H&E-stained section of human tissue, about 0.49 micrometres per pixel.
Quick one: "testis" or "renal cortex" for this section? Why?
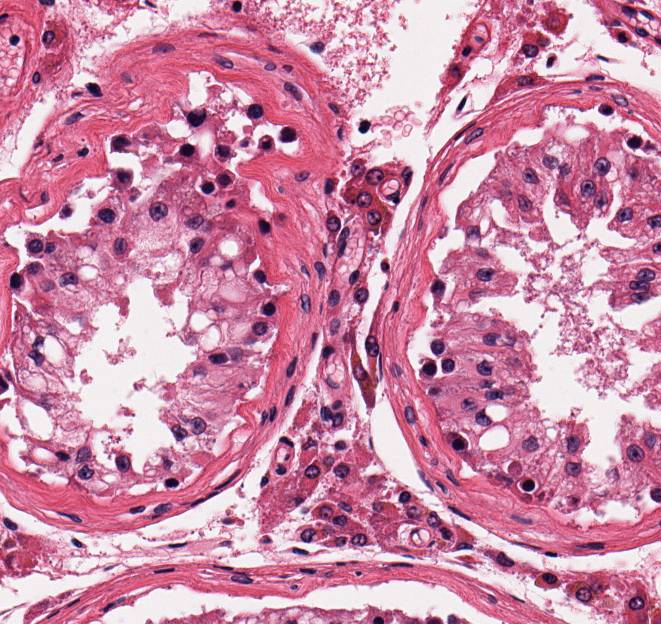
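It is testis. In order: two rounded tubular units fill left and right, part of a third along the bottom; pale, vacuolated lining cells lack orderly layering; small dark round nuclei lie among them; between units, polygonal cells with abundant pink granular cytoplasm cluster.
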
